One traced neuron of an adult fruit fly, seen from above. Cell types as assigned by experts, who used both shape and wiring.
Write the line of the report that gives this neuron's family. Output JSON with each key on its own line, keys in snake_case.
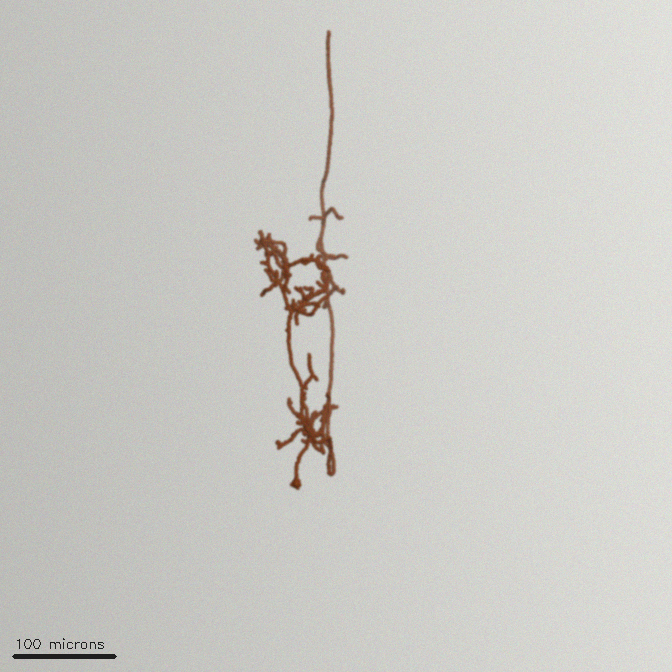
{
 "family": "hemilineage 17B"
}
